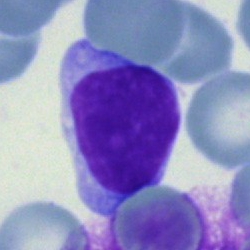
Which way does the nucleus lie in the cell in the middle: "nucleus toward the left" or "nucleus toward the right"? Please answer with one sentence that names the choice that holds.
What lies to the left of the nucleus is most of the cytoplasm.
